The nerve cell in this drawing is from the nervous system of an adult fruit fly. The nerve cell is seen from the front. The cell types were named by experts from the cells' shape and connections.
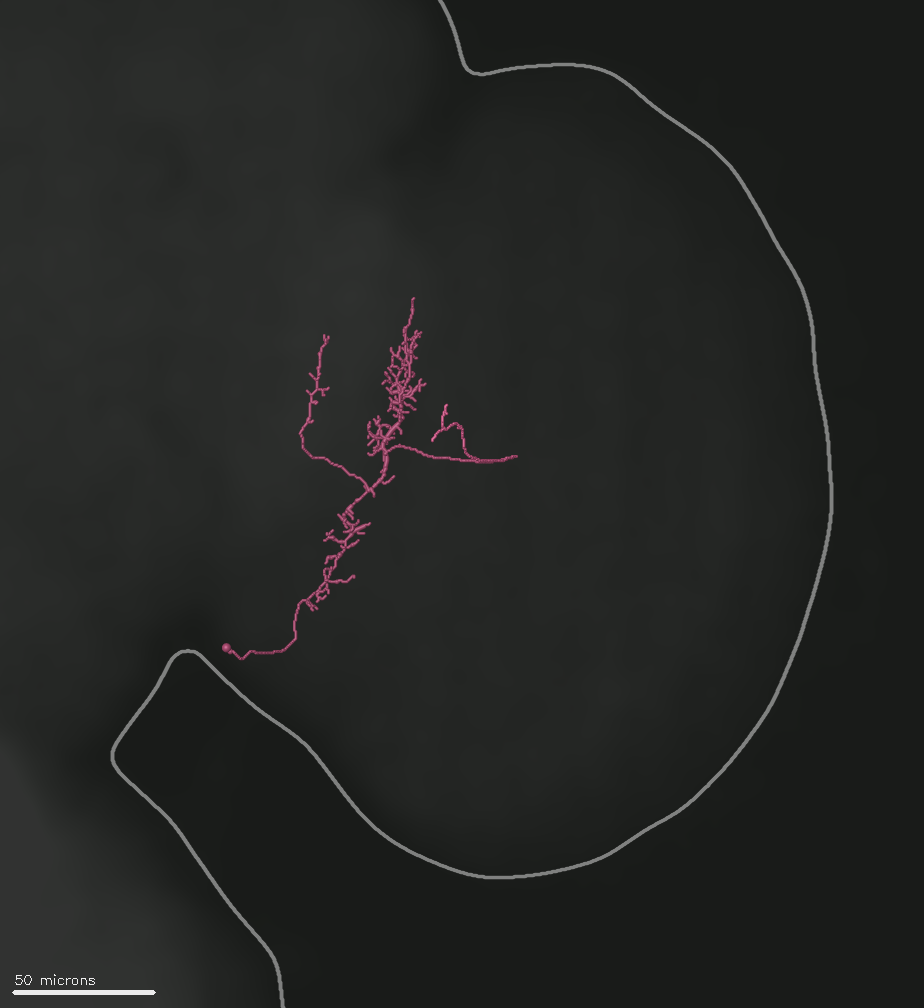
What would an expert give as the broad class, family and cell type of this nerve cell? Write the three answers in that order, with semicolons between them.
optic-lobe intrinsic neuron; Y; Y12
